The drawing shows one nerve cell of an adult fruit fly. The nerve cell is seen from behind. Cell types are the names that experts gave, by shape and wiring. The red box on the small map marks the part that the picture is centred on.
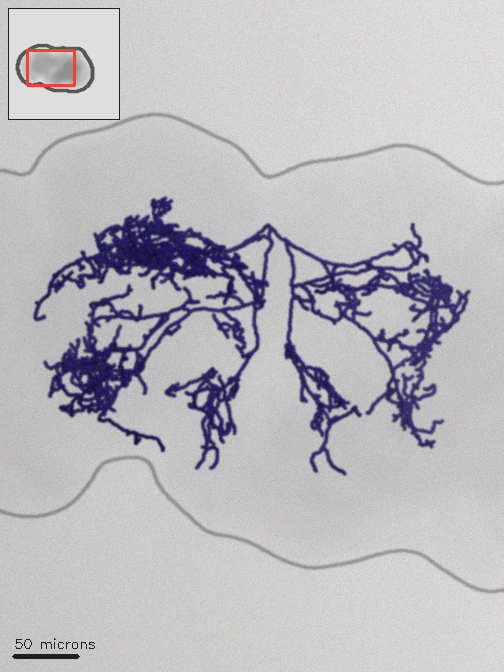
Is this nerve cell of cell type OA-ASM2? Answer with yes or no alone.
yes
